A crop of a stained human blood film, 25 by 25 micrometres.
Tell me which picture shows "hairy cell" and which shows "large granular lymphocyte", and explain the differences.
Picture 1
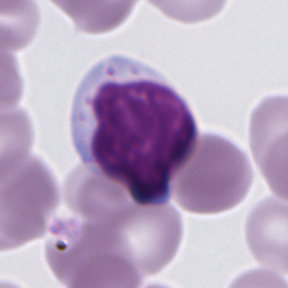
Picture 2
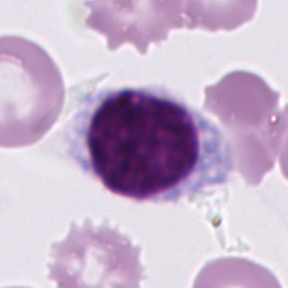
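The first picture shows a large granular lymphocyte, and the second shows a hairy cell. Start with the edges: the large granular lymphocyte has a smooth outline with no surface projections, while the outer edge of the hairy cell's cytoplasm is irregular and faint. Now look at the nucleus. In the first cell it sits toward the lower right, leaving most of the cytoplasm on the upper left, and measures about 11 by 9 micrometres; its chromatin is dark purple and coarse, with paler streaks. In the hairy cell the nucleus is round, about 10 micrometres across, with a smooth edge showing no indentation or lobes, and more cytoplasm lies to its right than to its left. The cytoplasm is pale blue-grey in the first cell and pale blue in the second. Their sizes are close, about 14 by 11 micrometres for the first cell and about 15 by 10 micrometres for the second, and in each the nucleus fills about 70% of the cell's area.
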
